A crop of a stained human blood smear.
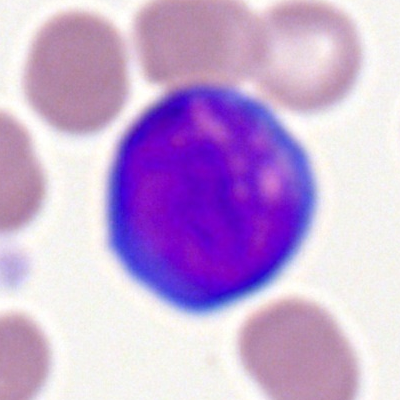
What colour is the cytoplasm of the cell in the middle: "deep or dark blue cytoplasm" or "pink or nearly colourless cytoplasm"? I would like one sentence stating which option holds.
What the cytoplasm of the cell shows is a deep, dark or strong blue.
